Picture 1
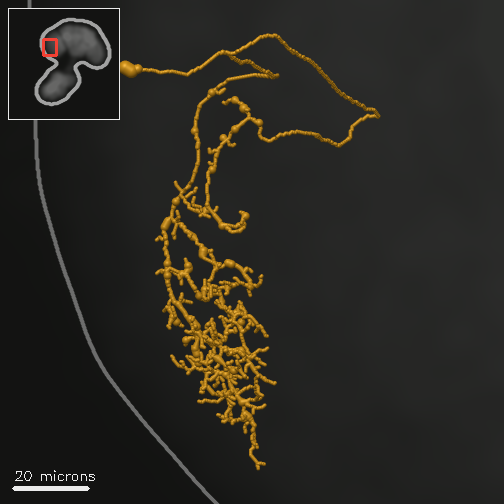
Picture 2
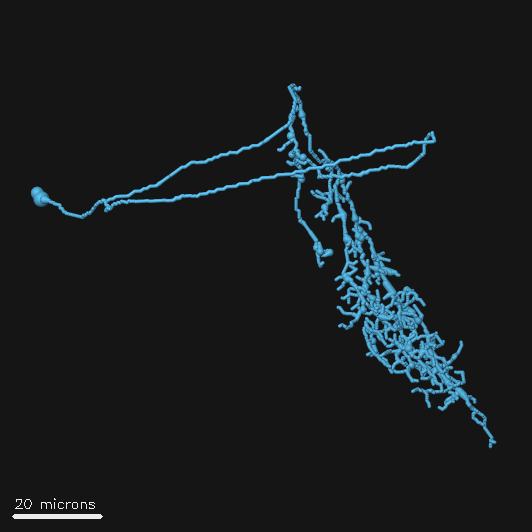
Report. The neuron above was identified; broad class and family: visual projection neuron; MeVP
